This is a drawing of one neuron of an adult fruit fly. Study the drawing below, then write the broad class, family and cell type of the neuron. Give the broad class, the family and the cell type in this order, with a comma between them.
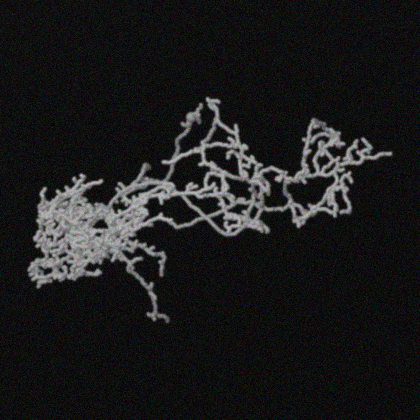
central-brain intrinsic neuron, hemilineage DM4_dorsal, pC1_18b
